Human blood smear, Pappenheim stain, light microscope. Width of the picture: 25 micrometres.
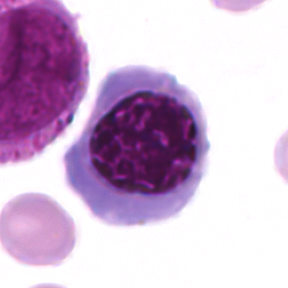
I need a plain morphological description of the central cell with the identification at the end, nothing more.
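Outline irregular, with blunt angular bulges instead of a smooth curve. Nucleus off-centre, displaced toward the upper right. Broadest band of cytoplasm on the lower-left side of the nucleus. No cytoplasmic vacuoles seen. Normoblast.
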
